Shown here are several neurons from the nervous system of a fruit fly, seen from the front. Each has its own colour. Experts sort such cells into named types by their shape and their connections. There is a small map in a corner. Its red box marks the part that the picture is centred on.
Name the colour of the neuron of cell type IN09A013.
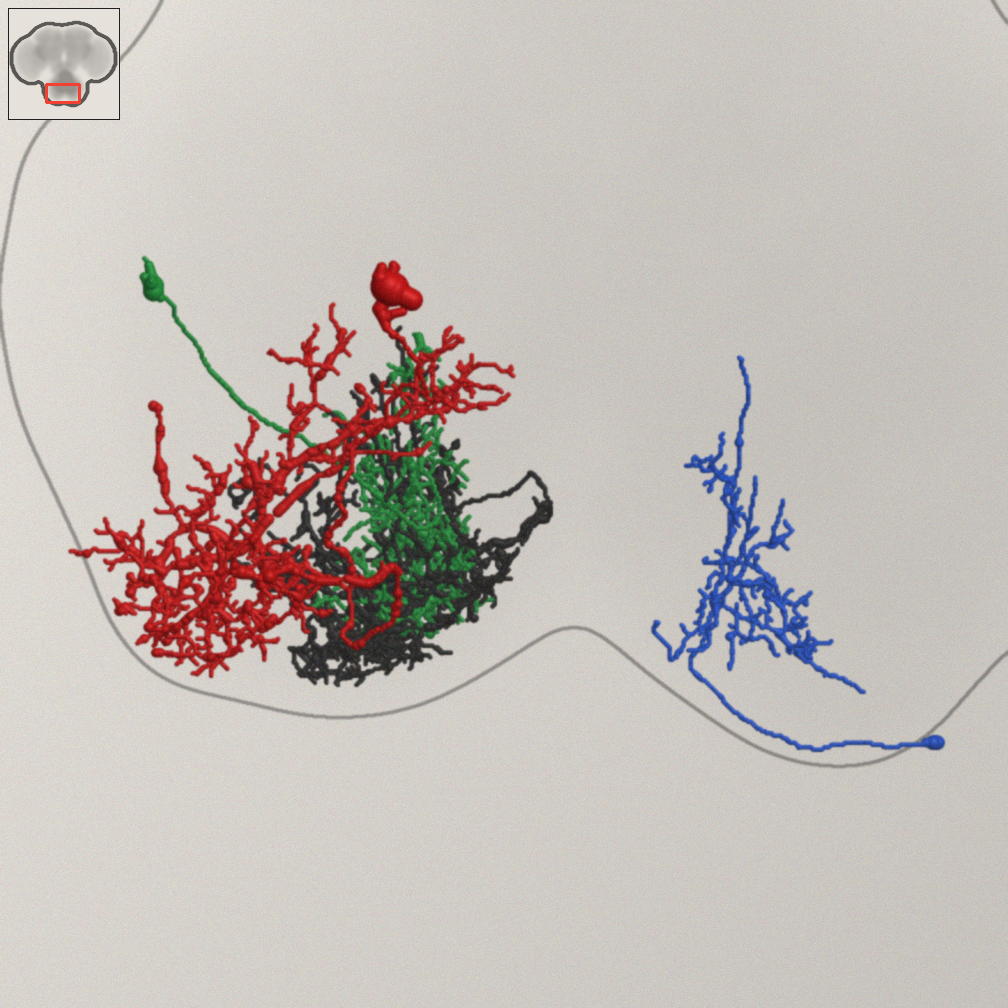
red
